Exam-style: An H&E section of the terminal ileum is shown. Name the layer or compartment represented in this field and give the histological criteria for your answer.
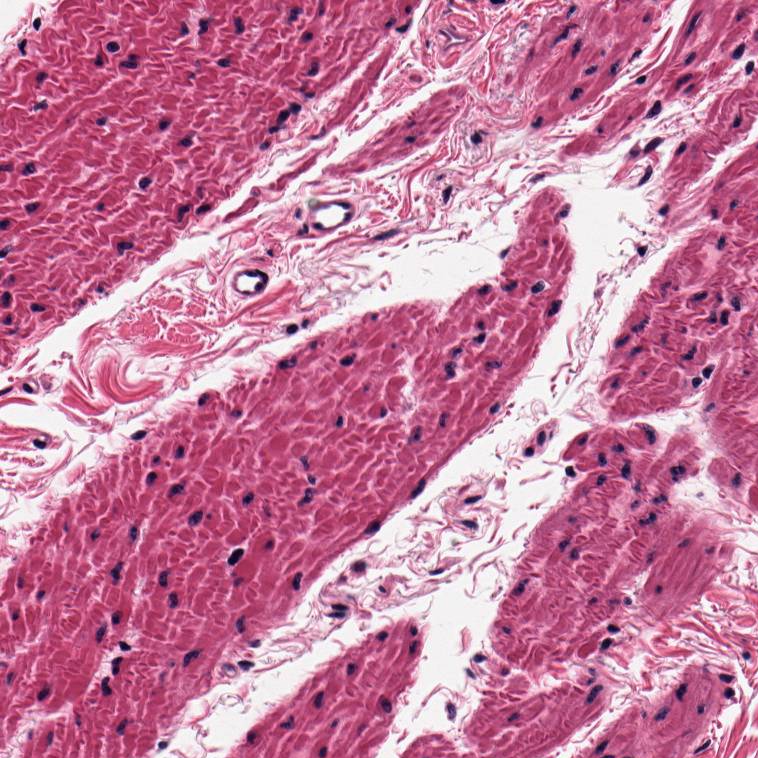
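First, the tissue: smooth muscle. Second, deep eosinophilic pink-red cytoplasm; third, oval nuclei inside the fibres rather than at their edges.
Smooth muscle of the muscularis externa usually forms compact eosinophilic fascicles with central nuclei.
Fourth, the bundles are parted by strips of loose connective tissue with pale pink, wavy collagen, unlike the deep pink of the muscle.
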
